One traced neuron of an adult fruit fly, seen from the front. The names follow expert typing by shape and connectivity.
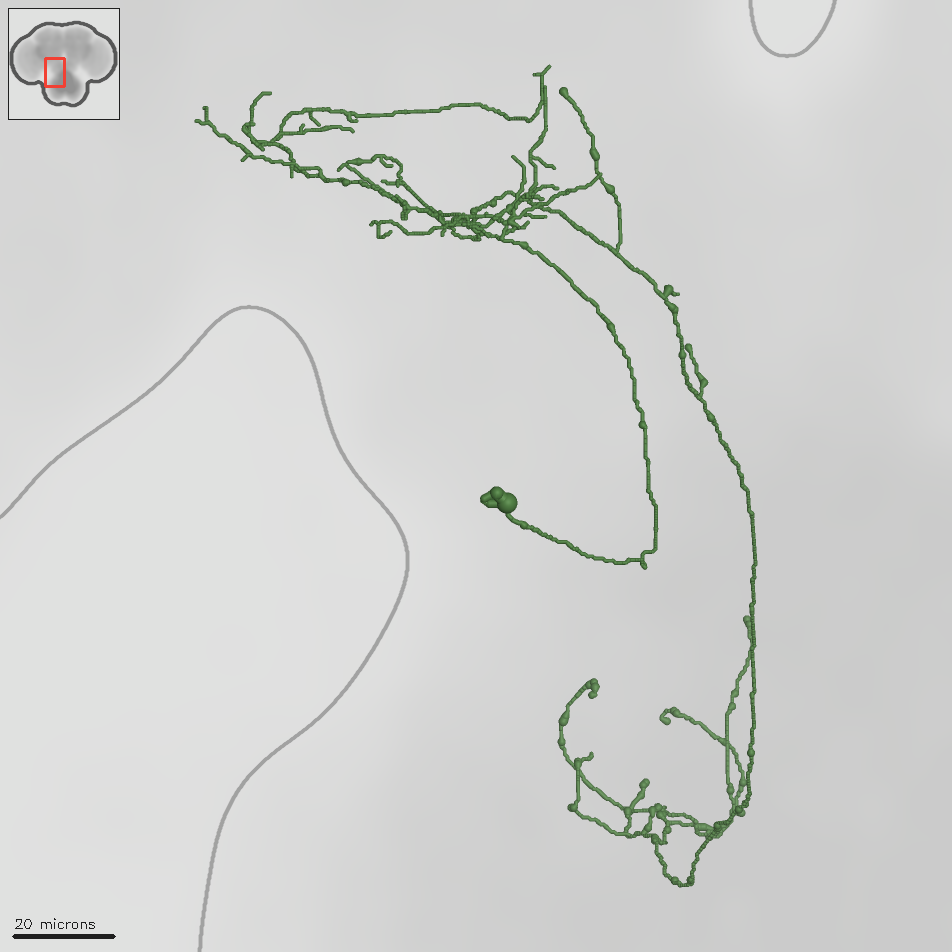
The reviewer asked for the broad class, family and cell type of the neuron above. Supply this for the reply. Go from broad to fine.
descending neuron; hemilineage MX3; DNg08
